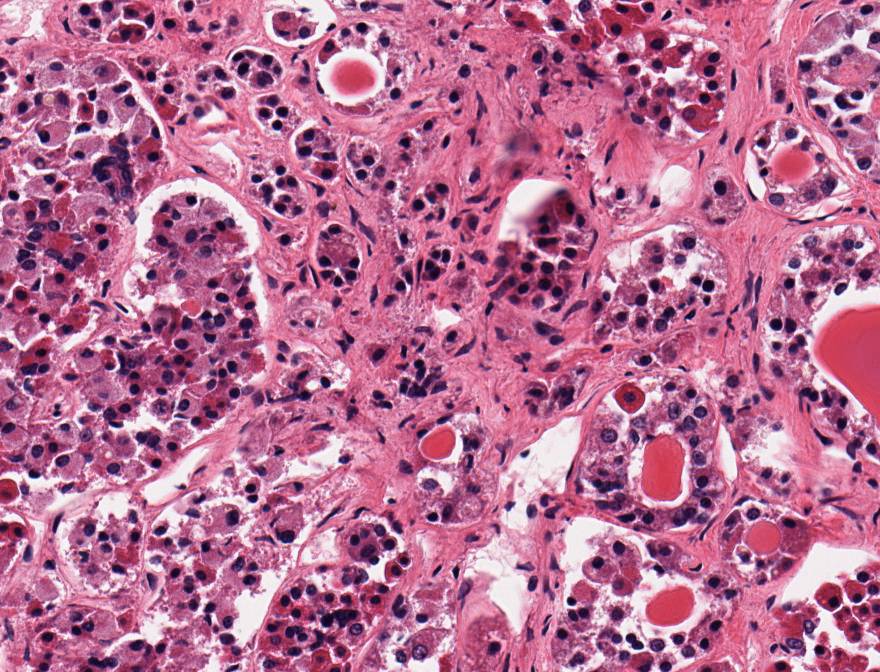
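Pituitary. Within the nests the cells are mixed: some with bright red granular cytoplasm, others with pale purplish cytoplasm. Their nuclei look small, round, darkly stained and fairly uniform in size. Several nests, mostly on the right and lower down, hold round, homogeneous deep pink globules, I notice. The stroma seems widest in the centre, and there it holds many spindle-shaped nuclei.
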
